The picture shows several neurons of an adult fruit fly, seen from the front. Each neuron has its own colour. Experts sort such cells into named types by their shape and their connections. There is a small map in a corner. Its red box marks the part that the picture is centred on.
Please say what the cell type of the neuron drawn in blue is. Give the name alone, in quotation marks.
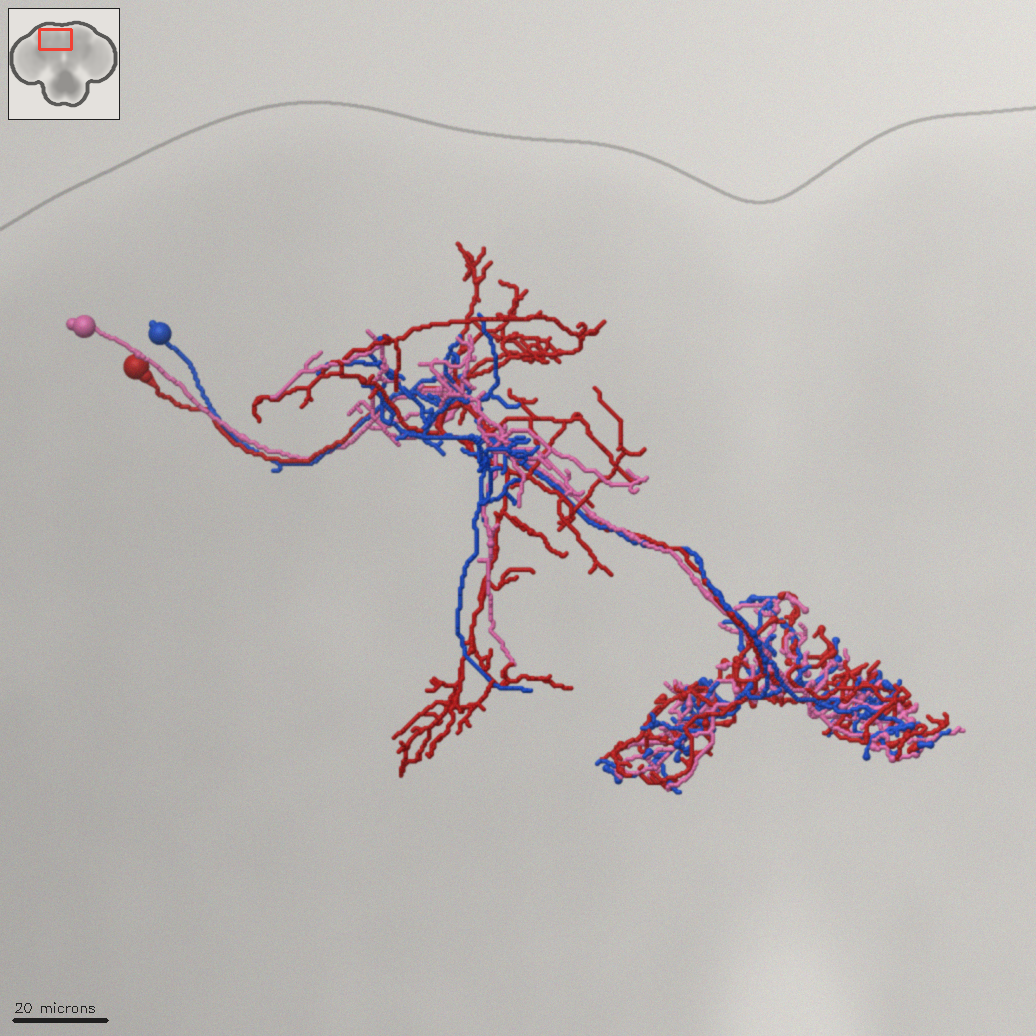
"FB2G_a"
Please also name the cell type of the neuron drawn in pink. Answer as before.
"FB2M_a"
